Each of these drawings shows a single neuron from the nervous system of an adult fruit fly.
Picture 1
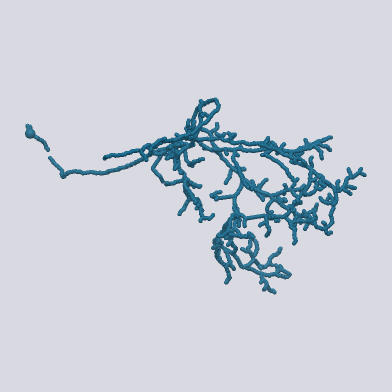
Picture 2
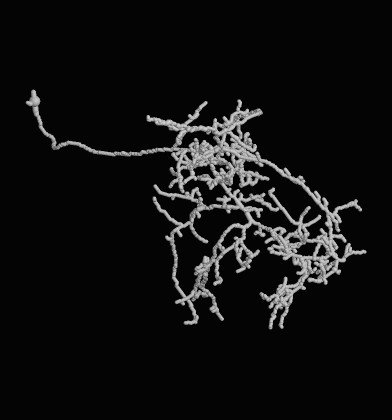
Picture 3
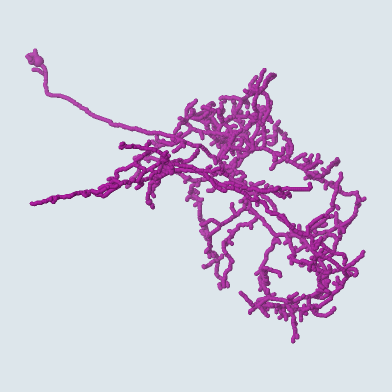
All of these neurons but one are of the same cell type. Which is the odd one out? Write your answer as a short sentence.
Picture 1 is the odd one out.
